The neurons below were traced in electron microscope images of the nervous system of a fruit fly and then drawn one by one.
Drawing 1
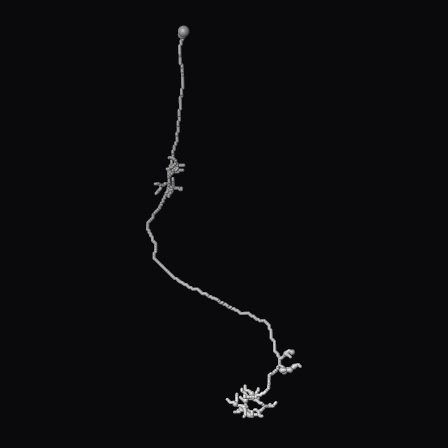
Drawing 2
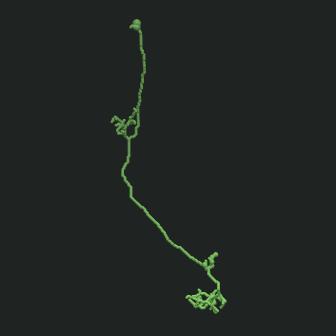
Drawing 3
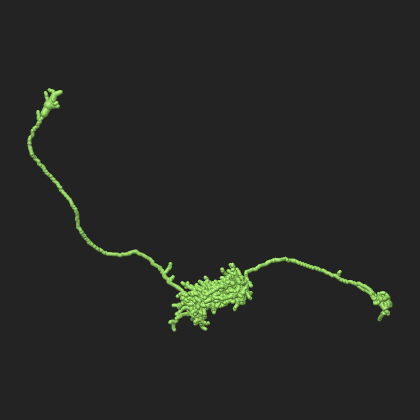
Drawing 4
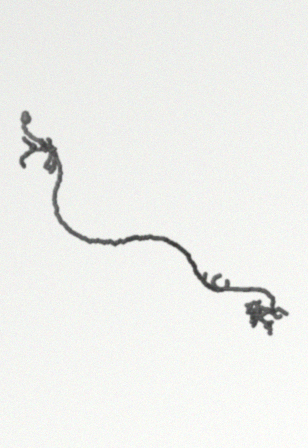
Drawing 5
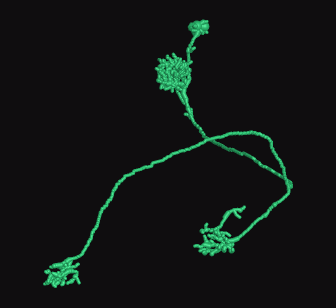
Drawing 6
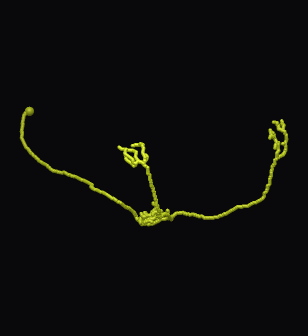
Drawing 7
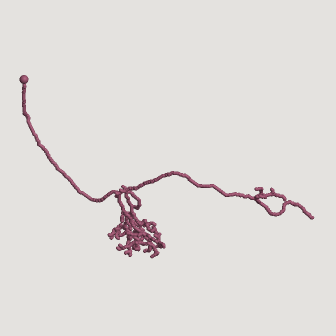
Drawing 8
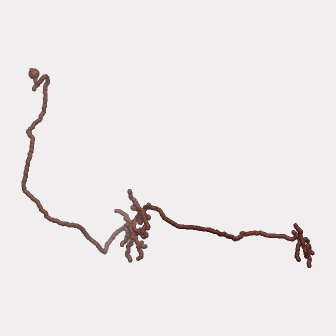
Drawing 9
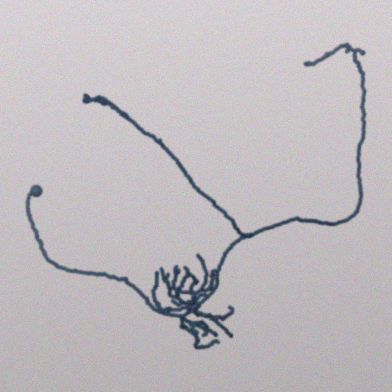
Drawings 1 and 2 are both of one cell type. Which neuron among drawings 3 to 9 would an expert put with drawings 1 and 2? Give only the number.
4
